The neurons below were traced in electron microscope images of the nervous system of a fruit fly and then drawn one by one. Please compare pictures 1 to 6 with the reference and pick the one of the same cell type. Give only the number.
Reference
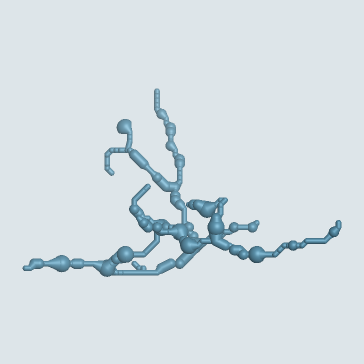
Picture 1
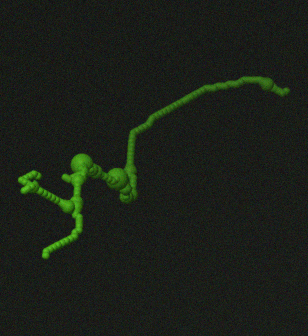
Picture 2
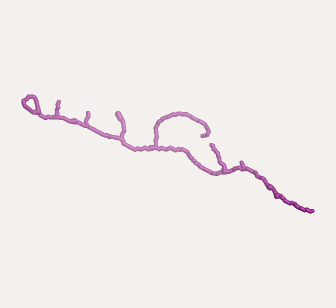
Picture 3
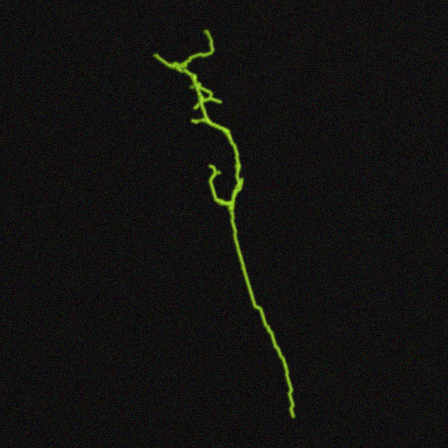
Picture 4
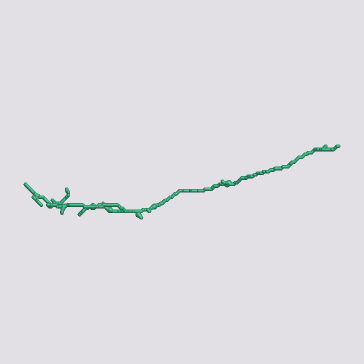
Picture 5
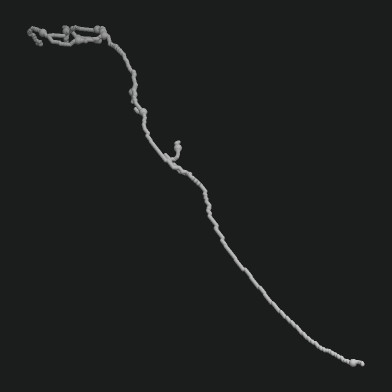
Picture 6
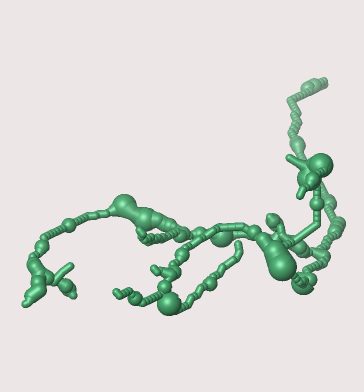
6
